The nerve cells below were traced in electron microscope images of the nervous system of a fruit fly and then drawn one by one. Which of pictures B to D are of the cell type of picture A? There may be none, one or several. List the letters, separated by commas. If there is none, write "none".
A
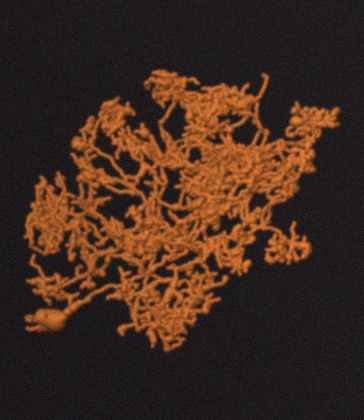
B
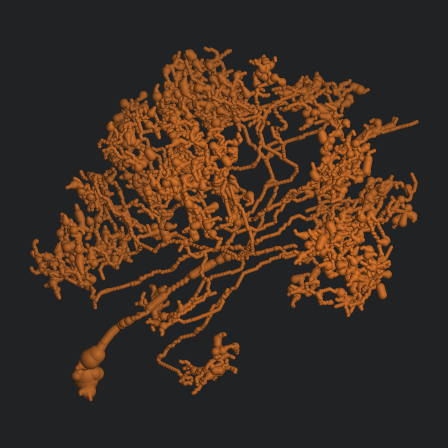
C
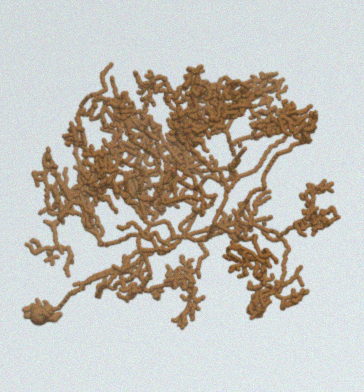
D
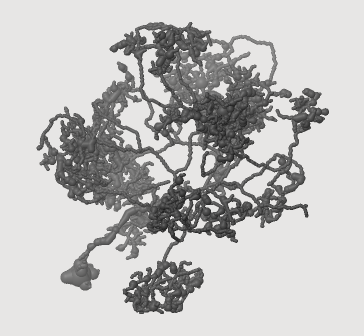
B, C, D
